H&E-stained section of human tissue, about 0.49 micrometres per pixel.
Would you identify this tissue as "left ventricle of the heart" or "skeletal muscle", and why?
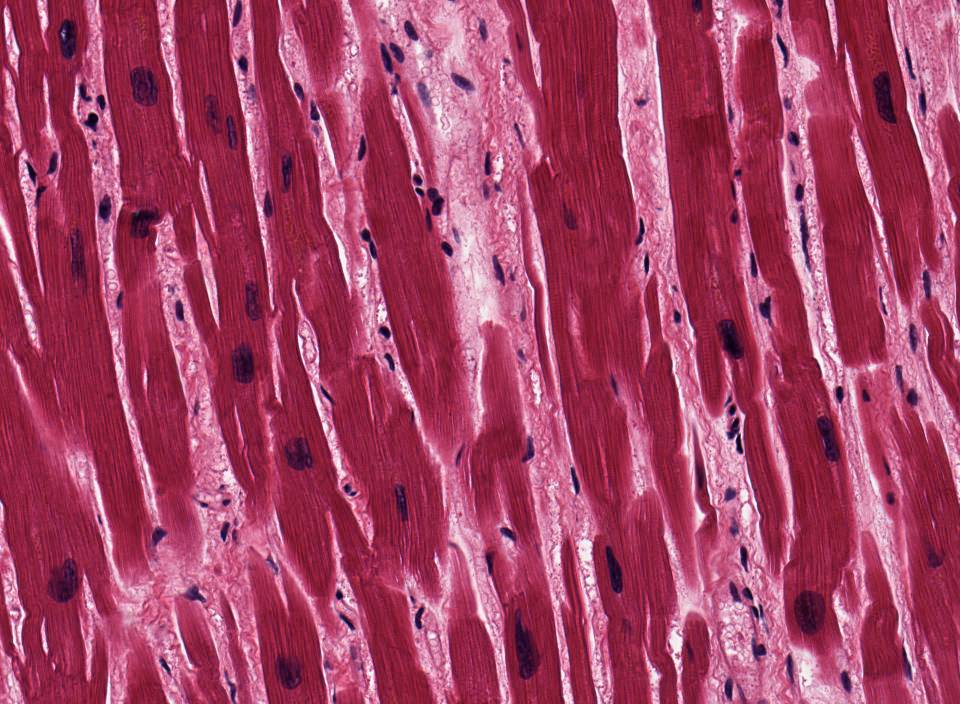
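Left ventricle of the heart is the answer. The deciding feature is branching: several fibres branch and join their neighbours, which is typical of cardiac muscle. Beyond that, the long fibres run in parallel, slanting from upper left to lower right, and their cytoplasm stains a deep red. Many small, dark, elongated nuclei lie in the pale loose stroma between the fibres.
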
